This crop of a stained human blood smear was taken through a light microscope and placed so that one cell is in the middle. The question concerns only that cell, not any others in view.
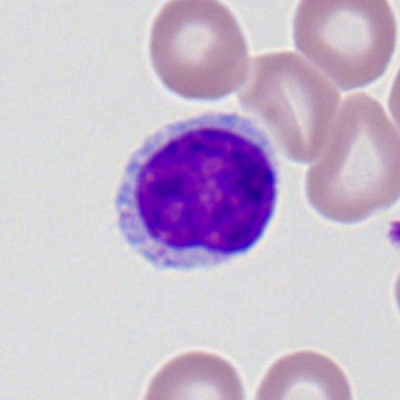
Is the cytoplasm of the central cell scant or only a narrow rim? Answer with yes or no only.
Yes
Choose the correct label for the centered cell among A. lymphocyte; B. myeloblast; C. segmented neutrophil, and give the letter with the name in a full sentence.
The cell positioned centrally is a lymphocyte, as given in option A, which is correct.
